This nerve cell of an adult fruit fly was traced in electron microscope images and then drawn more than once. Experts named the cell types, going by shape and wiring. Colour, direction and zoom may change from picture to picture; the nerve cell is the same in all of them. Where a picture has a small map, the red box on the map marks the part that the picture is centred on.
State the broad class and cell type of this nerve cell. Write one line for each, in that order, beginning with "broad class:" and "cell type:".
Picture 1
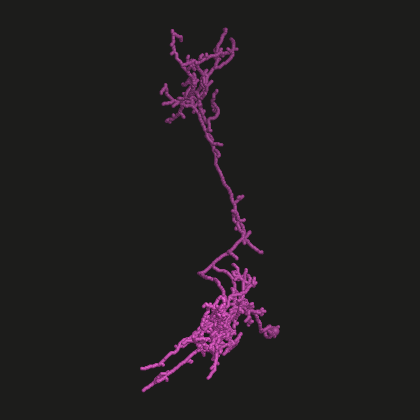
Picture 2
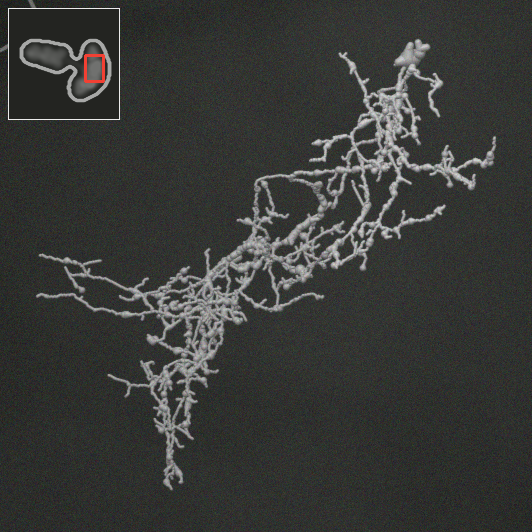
broad class: central-brain intrinsic neuron
cell type: GNG486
